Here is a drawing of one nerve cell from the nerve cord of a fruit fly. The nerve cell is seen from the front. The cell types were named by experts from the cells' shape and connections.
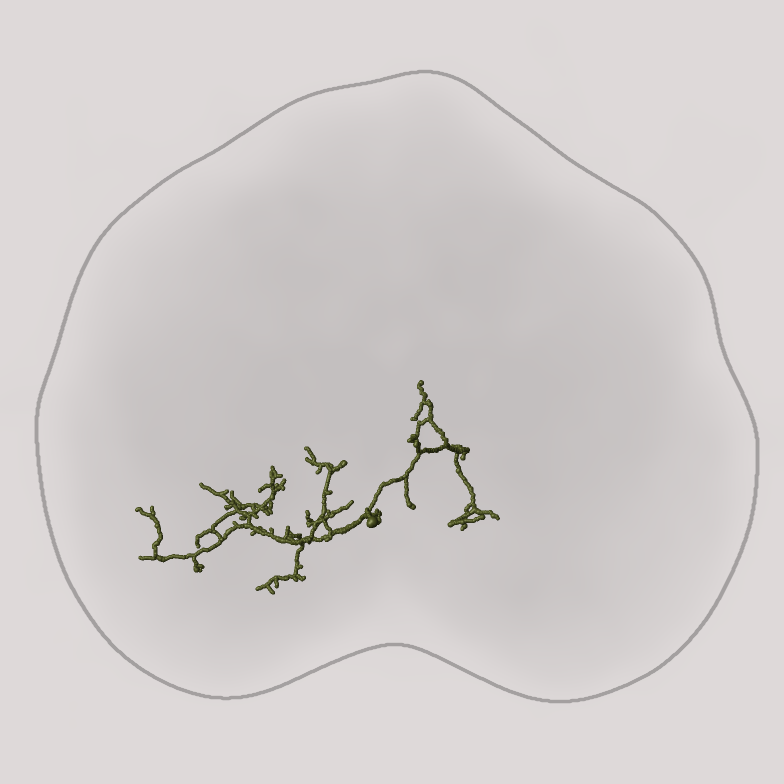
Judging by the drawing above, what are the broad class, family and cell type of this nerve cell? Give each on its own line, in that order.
ascending neuron
hemilineage 10B
AN10B061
